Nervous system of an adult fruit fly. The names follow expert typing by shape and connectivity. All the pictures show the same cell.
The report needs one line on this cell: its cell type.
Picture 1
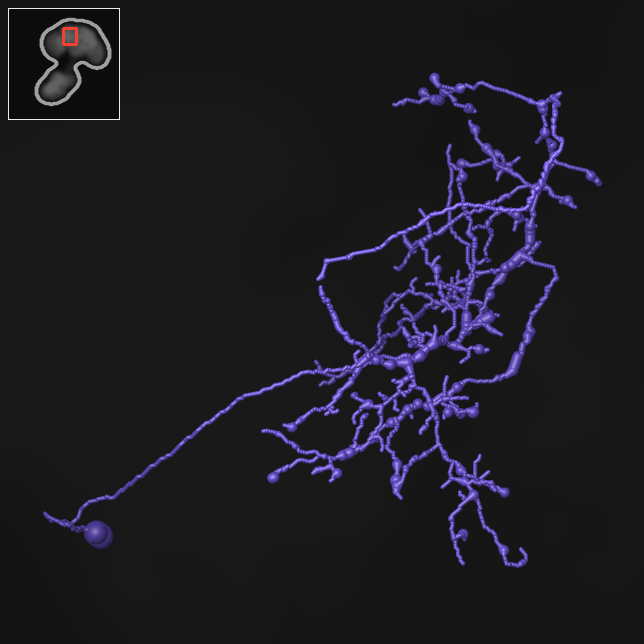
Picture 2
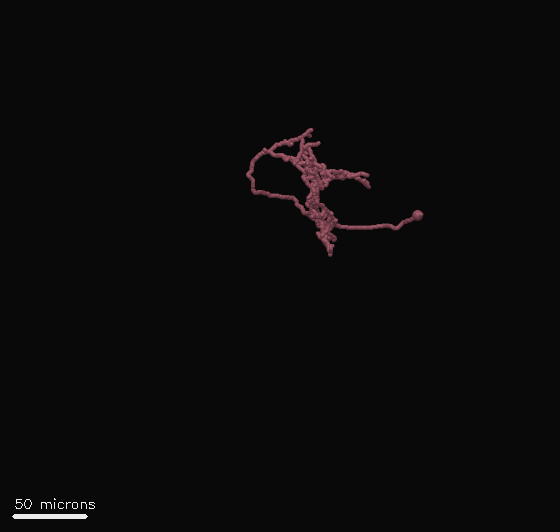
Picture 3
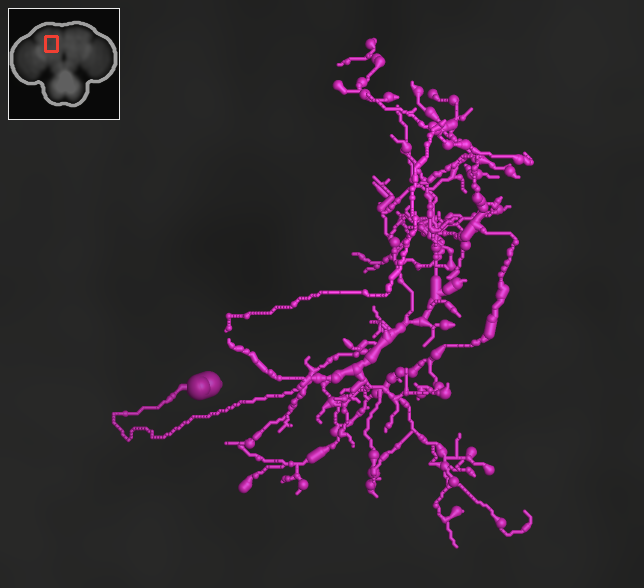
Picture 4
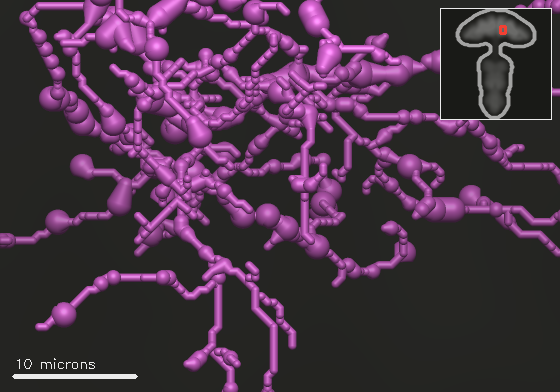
CL280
